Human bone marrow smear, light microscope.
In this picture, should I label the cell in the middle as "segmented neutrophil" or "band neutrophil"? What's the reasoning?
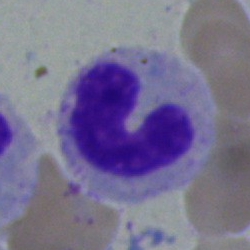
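It's a band neutrophil. Notice how the nucleus is bent into a C shape, with its notch opening toward the upper right.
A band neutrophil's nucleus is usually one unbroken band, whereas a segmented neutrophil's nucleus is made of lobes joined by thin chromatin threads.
Its chromatin stains dark purple and looks condensed.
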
